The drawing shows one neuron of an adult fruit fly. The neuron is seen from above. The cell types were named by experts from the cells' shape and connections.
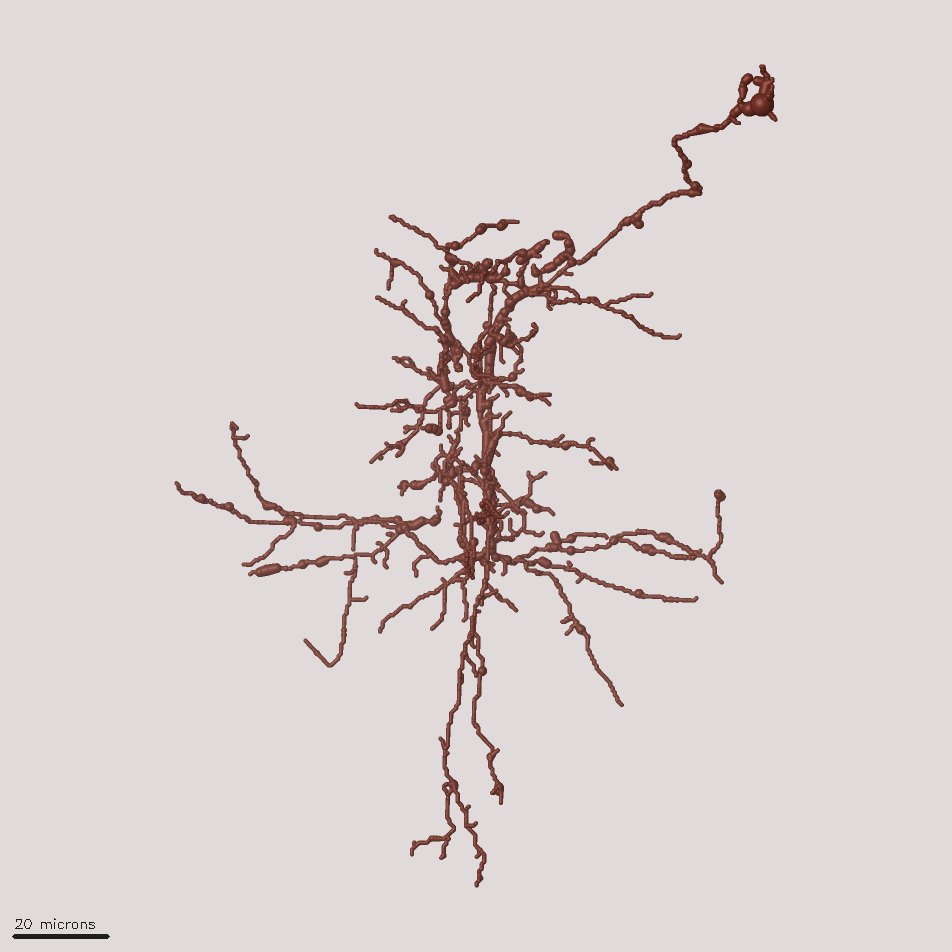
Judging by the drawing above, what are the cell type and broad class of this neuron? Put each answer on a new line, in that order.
GNG234
central-brain intrinsic neuron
